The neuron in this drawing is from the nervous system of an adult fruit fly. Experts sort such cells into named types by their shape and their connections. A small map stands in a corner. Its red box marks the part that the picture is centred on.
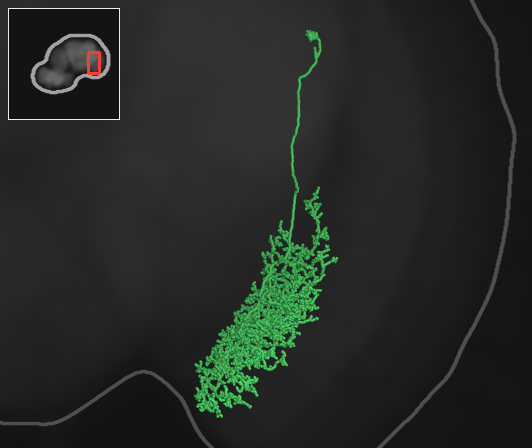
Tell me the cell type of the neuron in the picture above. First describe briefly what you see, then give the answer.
In this view it is more than twice as tall as it is wide. It is an optic-lobe intrinsic neuron. Its cell type is Pm6.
